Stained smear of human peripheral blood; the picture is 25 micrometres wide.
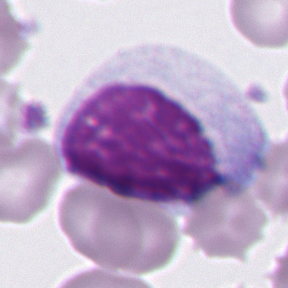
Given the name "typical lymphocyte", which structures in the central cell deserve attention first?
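Let me start with the chromatin: dense and dark purple, with small paler gaps scattered through it.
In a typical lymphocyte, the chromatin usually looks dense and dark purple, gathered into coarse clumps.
So its density and colour sit well with the name. Next, the cytoplasm shows only faint fine stippling and no coarse granules.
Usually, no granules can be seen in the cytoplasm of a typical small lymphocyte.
The lack of coarse granules agrees with that; the faint stippling I simply note as there. Otherwise, the nucleus sits off-centre toward the lower left, and the cytoplasm is widest on its upper right side.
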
